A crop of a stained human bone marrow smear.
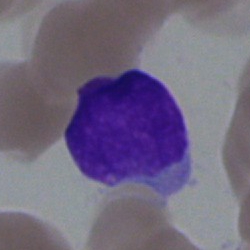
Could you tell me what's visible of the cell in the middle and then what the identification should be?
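Dense, deep purple chromatin fills the nucleus, broken only by faint paler mottling. The cytoplasm is scant and pale blue, visible chiefly as a thin rim at the lower right. It contains no visible granules, and the cell shows no vacuoles. This cell is a blast.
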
